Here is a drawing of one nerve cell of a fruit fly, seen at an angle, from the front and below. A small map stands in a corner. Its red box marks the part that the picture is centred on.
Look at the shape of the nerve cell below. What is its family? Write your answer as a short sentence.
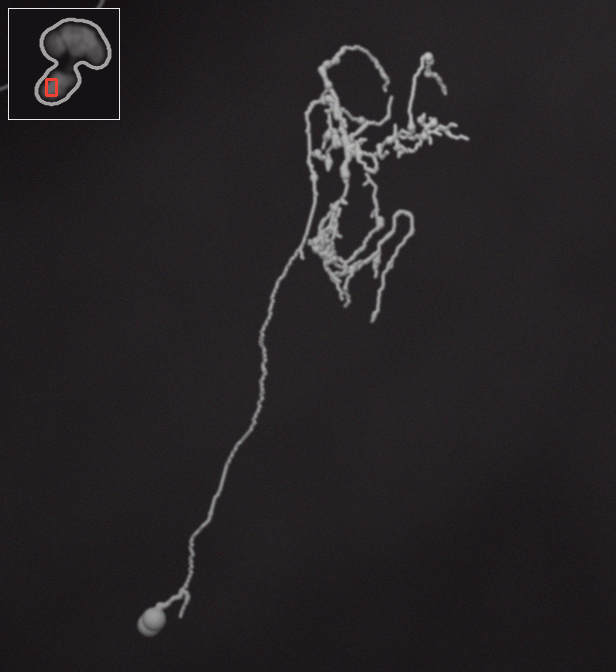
The family is hemilineage 02A.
